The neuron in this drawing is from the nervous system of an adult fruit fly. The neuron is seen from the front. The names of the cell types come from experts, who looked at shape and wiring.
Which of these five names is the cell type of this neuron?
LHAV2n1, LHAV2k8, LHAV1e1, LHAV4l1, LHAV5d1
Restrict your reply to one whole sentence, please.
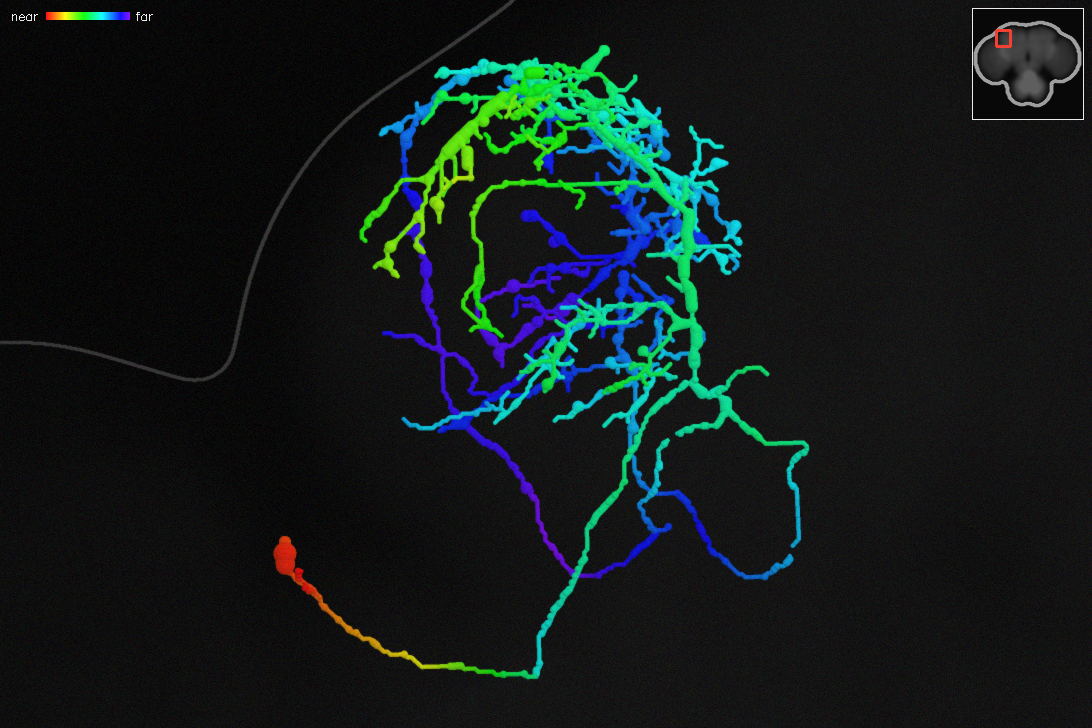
The neuron has LHAV2n1 as its cell type.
